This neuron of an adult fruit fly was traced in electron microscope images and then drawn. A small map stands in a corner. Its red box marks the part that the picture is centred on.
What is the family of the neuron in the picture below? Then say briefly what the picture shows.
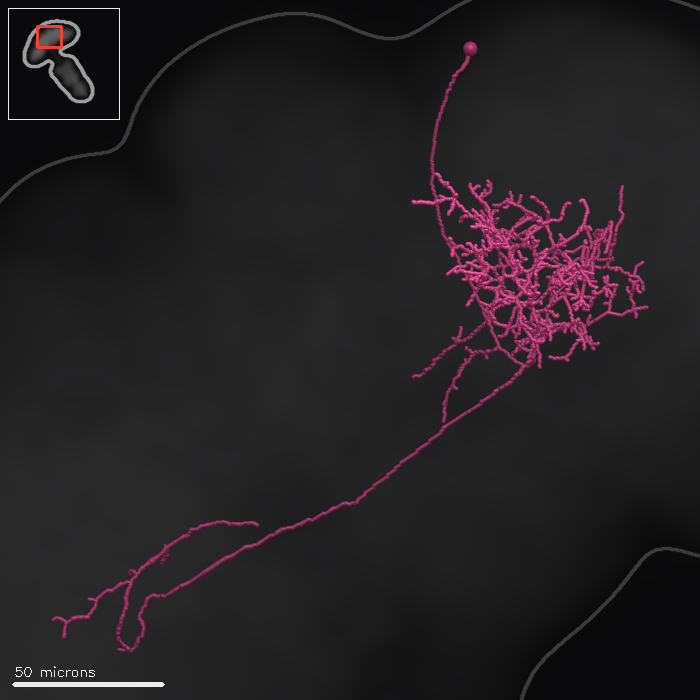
Its family is hemilineage VLPa2. Its broad class is central-brain intrinsic neuron. It is in the brain and does not reach the nerve cord. From top to bottom in the picture it spans about 200 microns. Dozens of branch ends can be seen.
